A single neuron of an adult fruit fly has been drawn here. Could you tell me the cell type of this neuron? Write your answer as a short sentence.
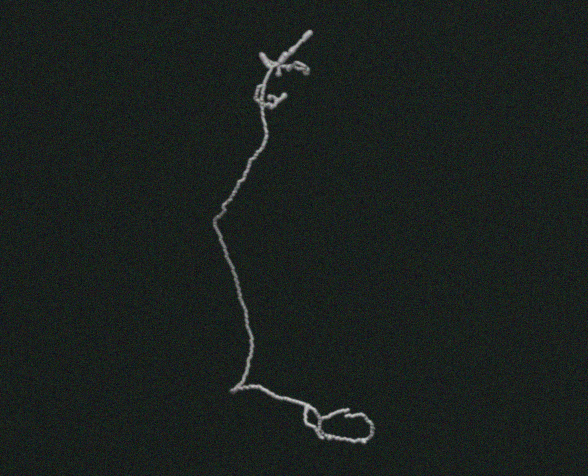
The cell type is ORN_VA6.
